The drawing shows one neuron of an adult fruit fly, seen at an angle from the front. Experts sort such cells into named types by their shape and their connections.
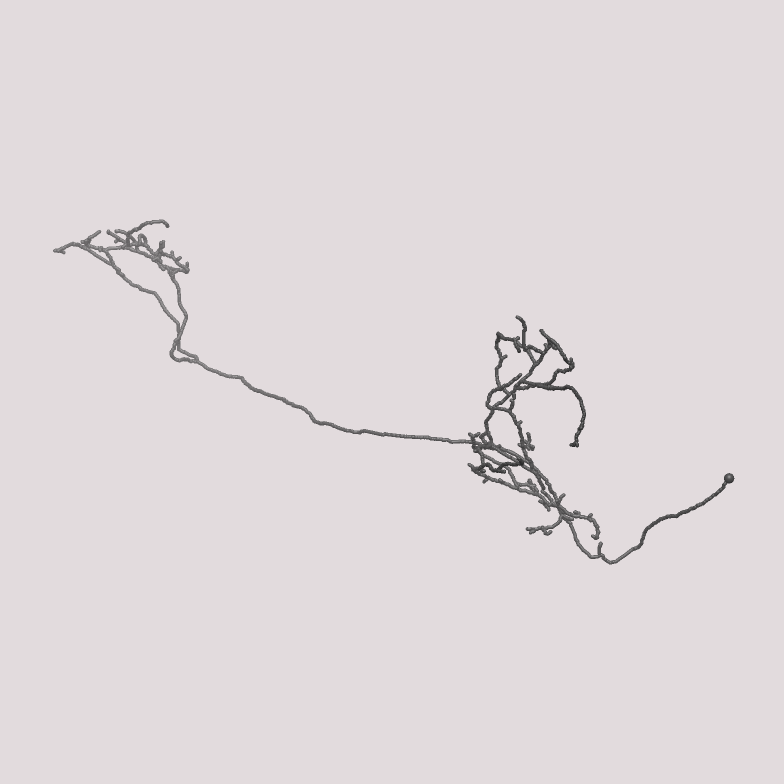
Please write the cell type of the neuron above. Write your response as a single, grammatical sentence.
It is as CL255 that this neuron is typed.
